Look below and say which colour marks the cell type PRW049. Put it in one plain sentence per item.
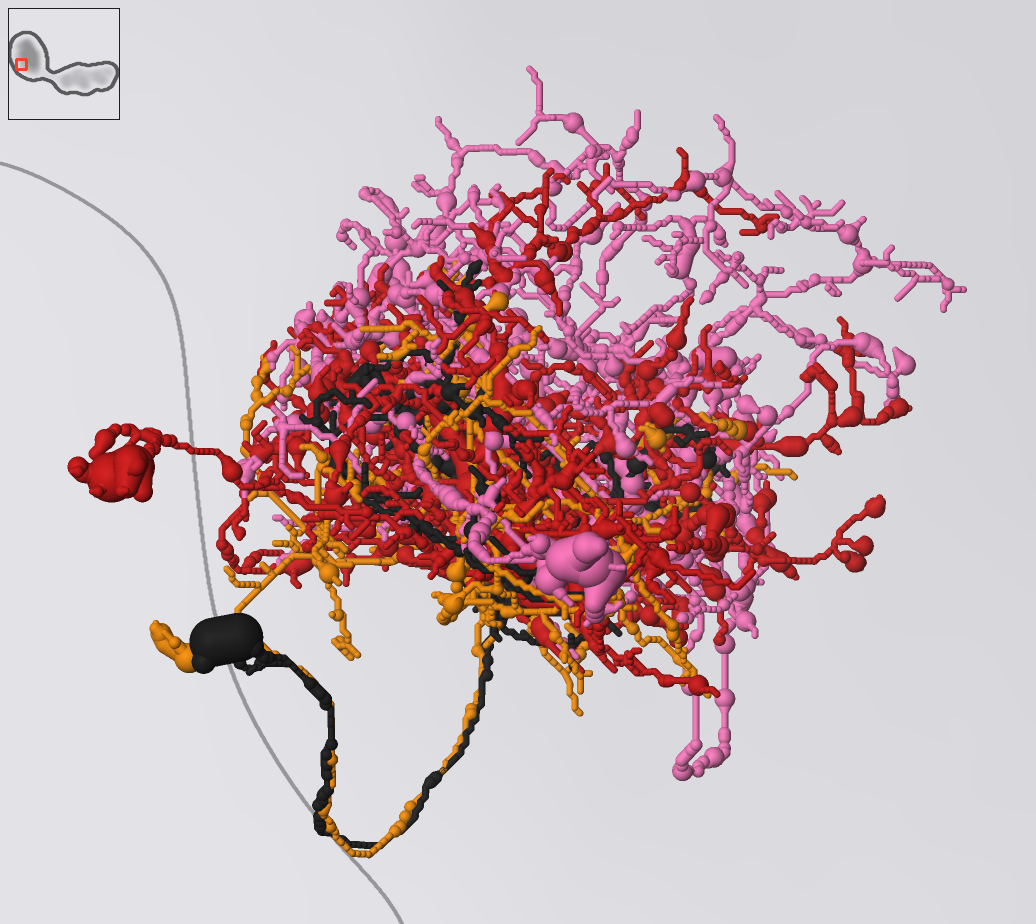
The colour is red.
